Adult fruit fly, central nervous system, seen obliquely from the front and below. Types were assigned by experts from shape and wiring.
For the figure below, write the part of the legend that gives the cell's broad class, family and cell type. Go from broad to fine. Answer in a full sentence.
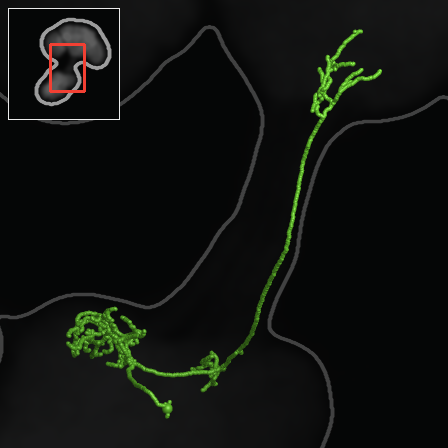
An ascending neuron of hemilineage 07B, type AN07B049.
